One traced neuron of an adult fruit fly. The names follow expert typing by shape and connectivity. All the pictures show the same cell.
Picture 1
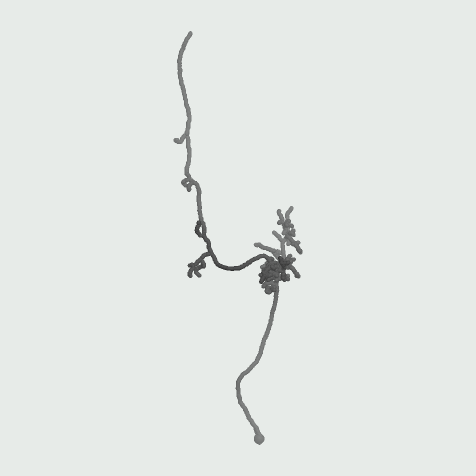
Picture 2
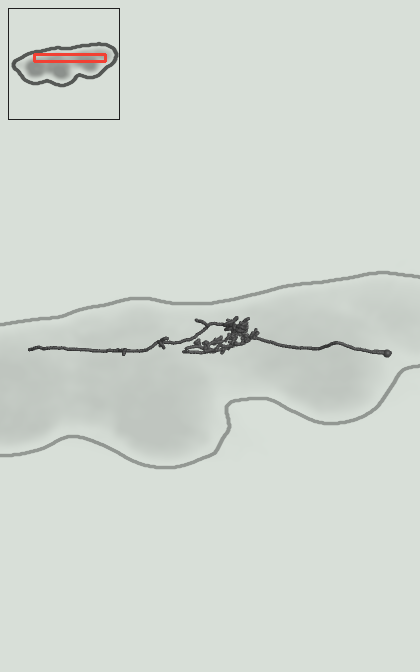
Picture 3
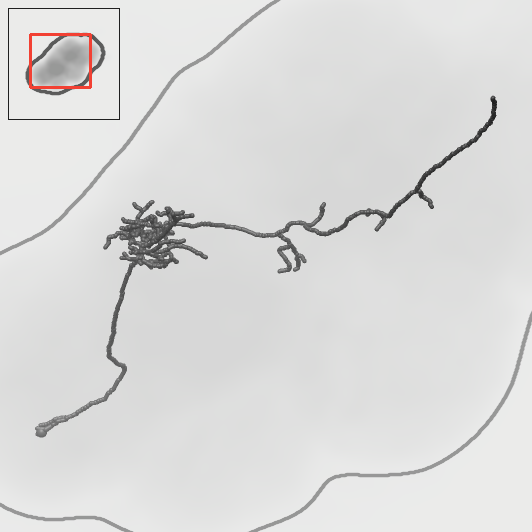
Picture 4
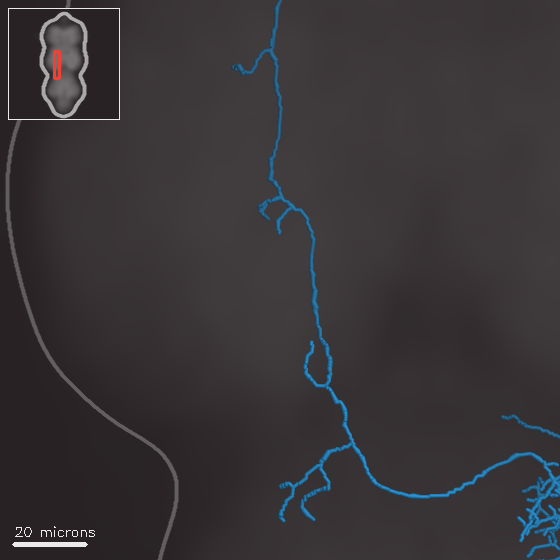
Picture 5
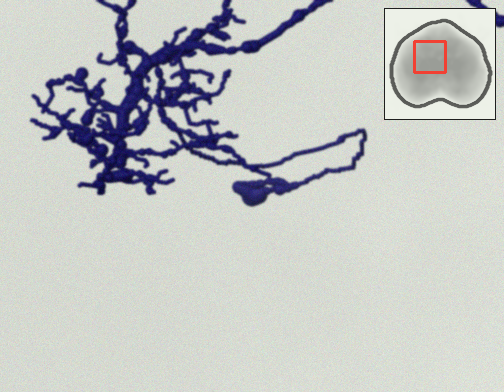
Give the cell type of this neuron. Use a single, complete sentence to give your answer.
The cell type name for this neuron is IN06A071.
